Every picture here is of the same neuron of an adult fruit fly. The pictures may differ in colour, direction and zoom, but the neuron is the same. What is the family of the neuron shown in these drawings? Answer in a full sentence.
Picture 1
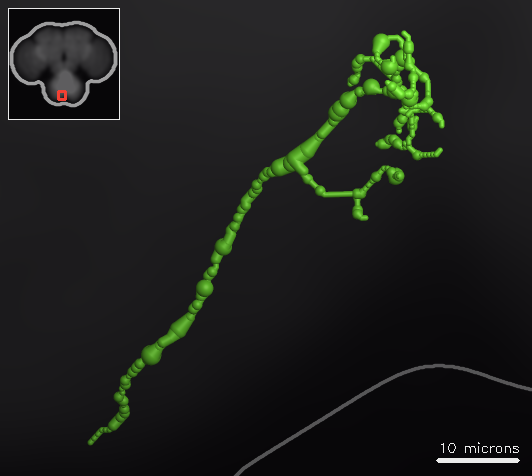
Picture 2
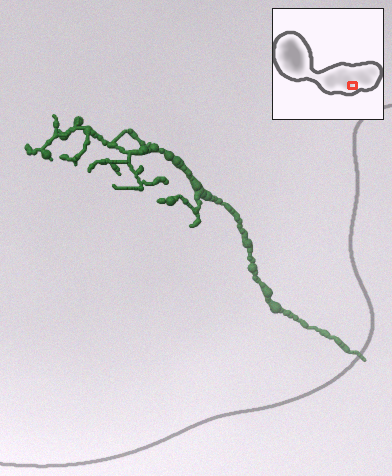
The family is class mechanosensory tactile.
